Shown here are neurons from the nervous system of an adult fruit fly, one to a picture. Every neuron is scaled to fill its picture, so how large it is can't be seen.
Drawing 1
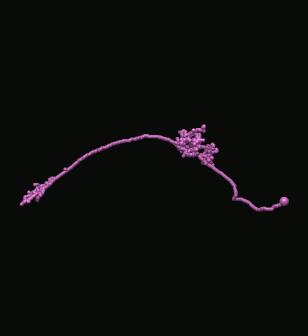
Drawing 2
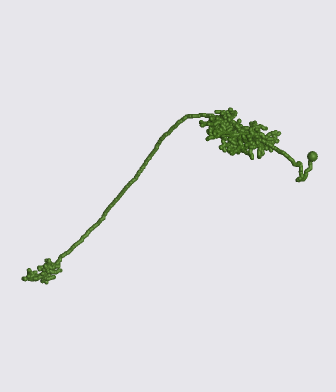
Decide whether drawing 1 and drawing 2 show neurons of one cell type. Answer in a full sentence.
They are of the same cell type.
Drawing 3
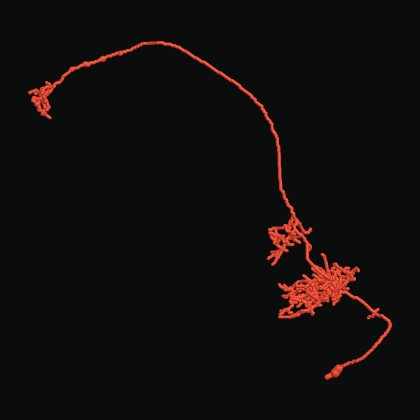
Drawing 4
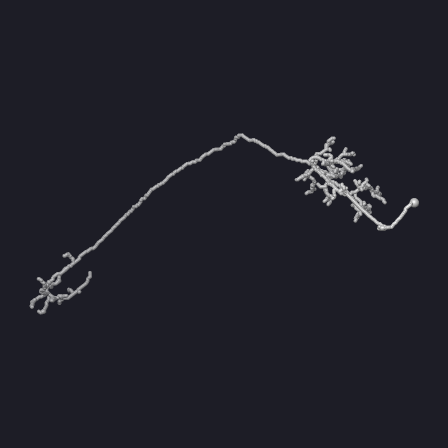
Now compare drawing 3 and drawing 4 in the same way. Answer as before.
They are of different cell types.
